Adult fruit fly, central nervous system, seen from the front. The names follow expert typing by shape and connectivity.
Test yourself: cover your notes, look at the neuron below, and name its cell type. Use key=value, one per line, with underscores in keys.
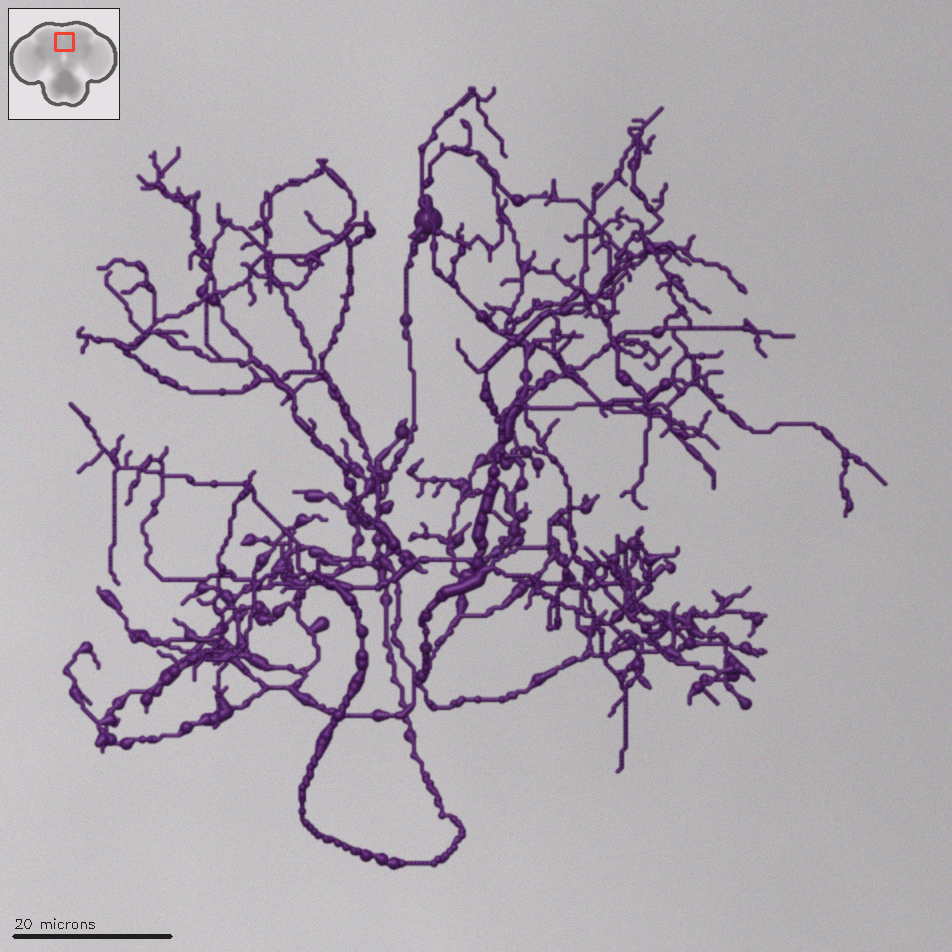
cell_type=FB4K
